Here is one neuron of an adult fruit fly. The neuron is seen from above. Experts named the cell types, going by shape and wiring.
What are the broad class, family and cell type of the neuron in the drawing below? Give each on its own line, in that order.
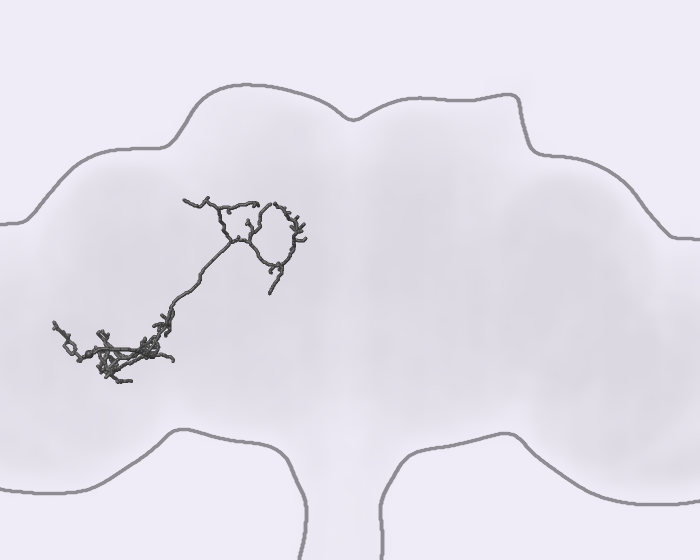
central-brain intrinsic neuron
hemilineage VLPd&p1_posterior
LoVP81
